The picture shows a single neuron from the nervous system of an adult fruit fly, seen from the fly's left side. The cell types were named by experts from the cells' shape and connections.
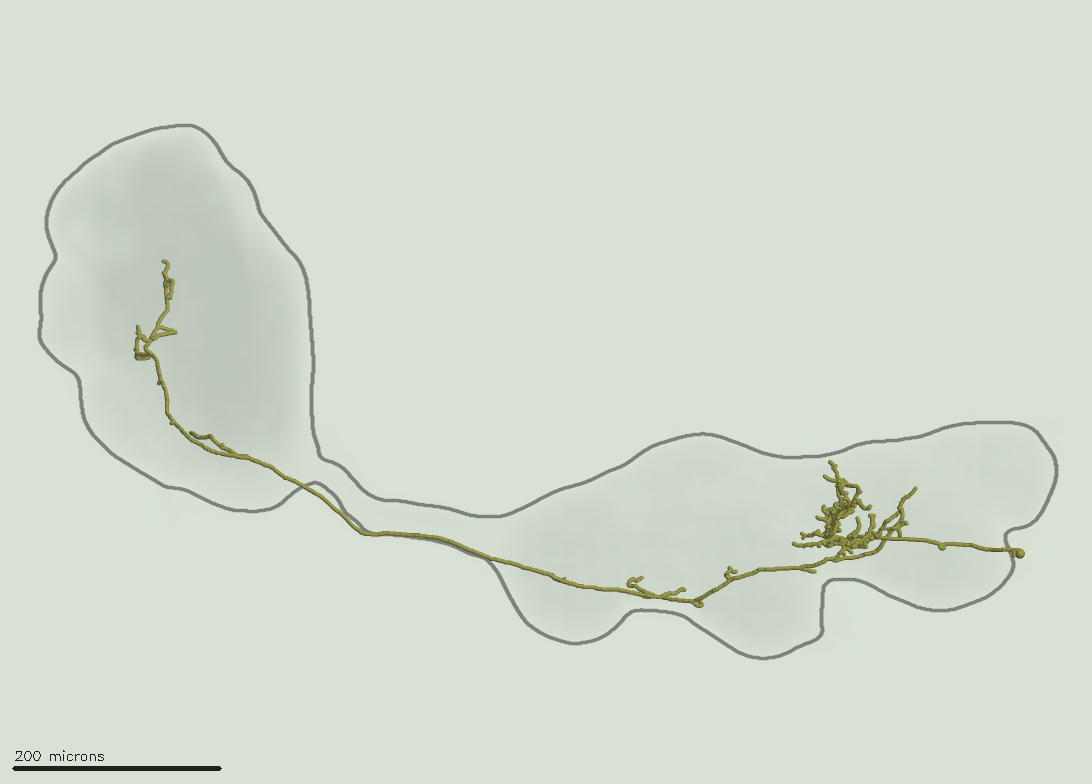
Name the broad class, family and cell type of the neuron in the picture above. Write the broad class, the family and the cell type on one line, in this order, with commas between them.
ascending neuron, hemilineage 05B, AN05B068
